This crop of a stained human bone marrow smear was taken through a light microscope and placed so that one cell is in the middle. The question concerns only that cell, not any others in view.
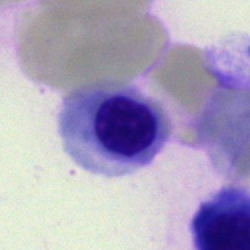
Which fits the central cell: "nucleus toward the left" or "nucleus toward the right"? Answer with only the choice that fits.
Nucleus toward the right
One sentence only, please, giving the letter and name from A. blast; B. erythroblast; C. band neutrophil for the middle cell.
The correct identification, given in option B, is that the central cell is an erythroblast.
